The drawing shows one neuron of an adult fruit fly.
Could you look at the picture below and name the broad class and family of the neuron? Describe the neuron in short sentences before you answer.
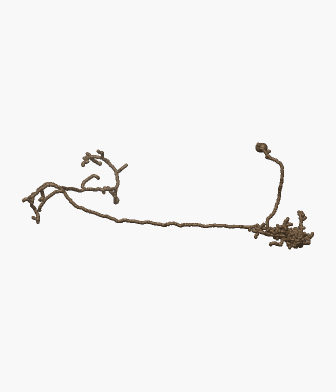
As drawn here it is more than twice as wide as it is tall. It is a central-brain intrinsic neuron. The family is hemilineage ALad1.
